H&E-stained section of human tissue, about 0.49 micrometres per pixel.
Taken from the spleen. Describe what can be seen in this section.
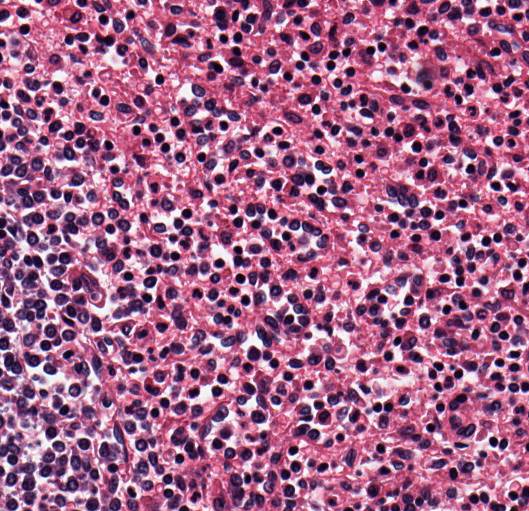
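Cells form a single diffuse, closely packed sheet across the whole field. Most nuclei are round and dark, of fairly even size. Many cells have pink cytoplasm with the nucleus placed to one side. Along the left edge of the field the cells appear more crowded and more purple.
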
